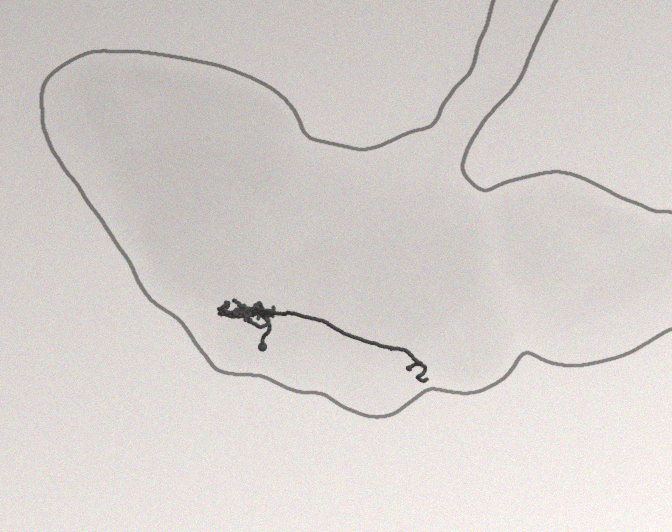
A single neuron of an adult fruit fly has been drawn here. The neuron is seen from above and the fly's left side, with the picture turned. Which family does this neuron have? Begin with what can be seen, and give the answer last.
It is in the brain and does not reach the nerve cord. As drawn here it is more than twice as wide as it is tall. Its broad class is central-brain intrinsic neuron. The family is hemilineage ALv2.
